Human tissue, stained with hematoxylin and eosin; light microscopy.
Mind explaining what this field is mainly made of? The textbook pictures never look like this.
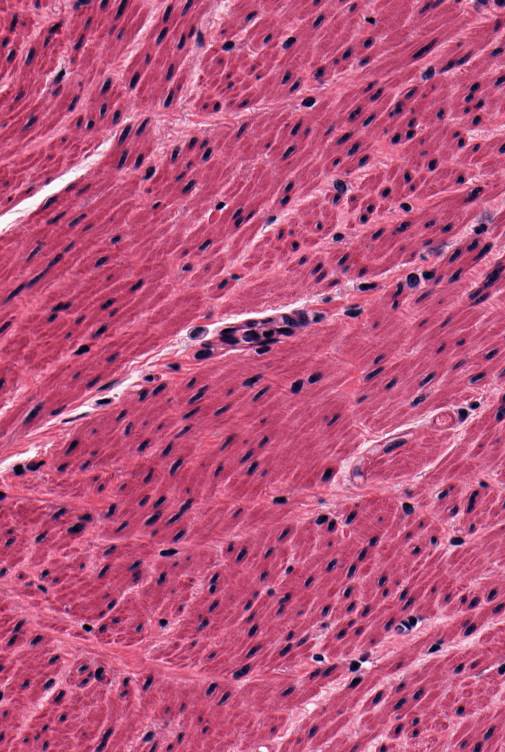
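Tissue shown: smooth muscle. Closely packed pink-staining muscle fibres fill the field, running diagonally from lower left to upper right, with no epithelium present. Oval, dark purple nuclei lie within the fibres, elongated in the fibre direction.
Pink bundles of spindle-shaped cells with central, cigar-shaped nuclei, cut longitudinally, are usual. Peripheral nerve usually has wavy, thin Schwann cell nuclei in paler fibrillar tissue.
The pink fibres and oval nuclei here set it apart from nerve.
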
